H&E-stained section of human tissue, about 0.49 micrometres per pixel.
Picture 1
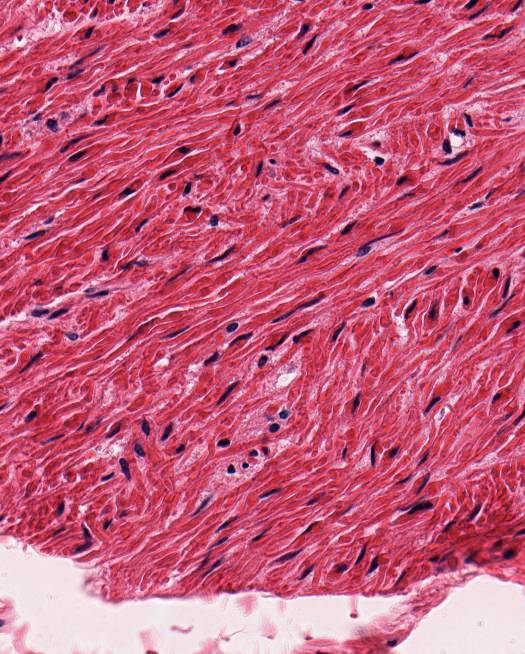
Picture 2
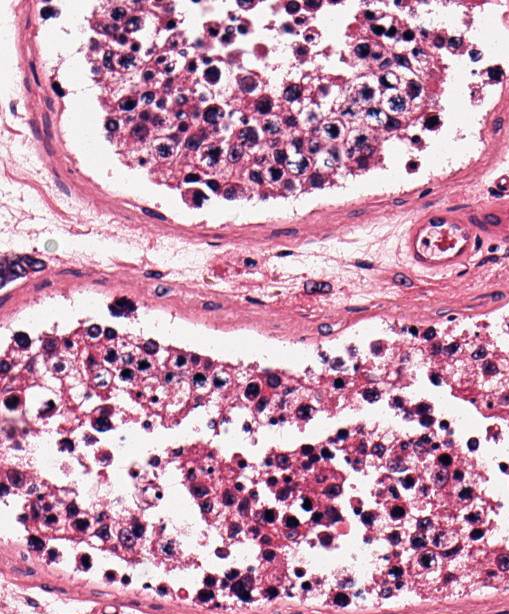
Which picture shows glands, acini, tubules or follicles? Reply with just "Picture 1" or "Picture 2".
Picture 2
